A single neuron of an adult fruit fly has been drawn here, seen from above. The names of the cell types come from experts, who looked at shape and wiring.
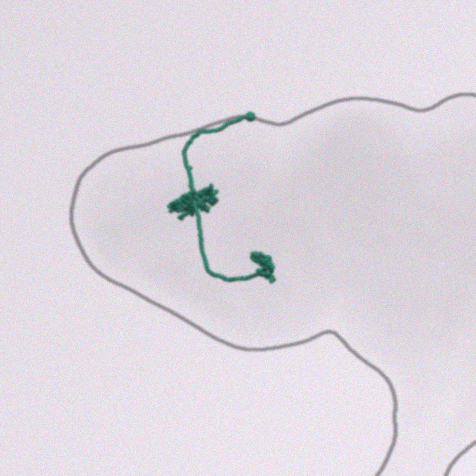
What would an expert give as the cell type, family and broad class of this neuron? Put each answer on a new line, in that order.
Tm32
Tm
optic-lobe intrinsic neuron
